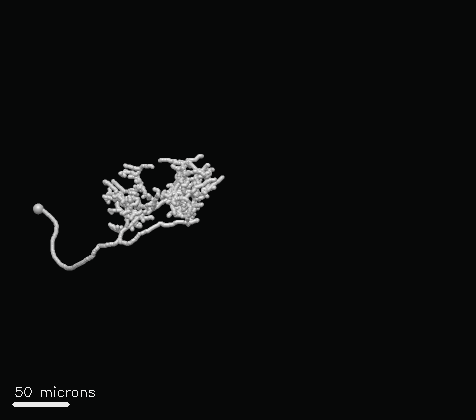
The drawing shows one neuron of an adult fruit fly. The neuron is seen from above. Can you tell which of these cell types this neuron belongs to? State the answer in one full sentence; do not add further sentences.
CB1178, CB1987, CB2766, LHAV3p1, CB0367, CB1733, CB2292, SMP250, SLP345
The neuron is typed under the name SMP250.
